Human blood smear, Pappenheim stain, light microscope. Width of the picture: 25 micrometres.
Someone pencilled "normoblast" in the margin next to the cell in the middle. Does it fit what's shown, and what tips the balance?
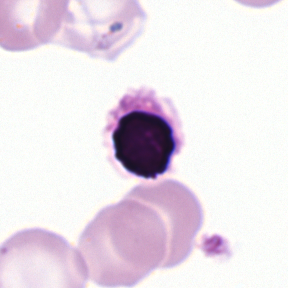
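Dense, very dark purple chromatin fills the nucleus almost uniformly, and no nucleoli are visible. The cytoplasm is pale pinkish-lilac, with a ragged, fuzzy outer edge bearing fine projections.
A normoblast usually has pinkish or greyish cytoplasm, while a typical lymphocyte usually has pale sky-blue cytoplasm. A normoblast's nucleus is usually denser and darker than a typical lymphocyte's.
Both the cytoplasm colour and the dark, nearly uniform chromatin favour normoblast over typical lymphocyte. The name normoblast fits this cell.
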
